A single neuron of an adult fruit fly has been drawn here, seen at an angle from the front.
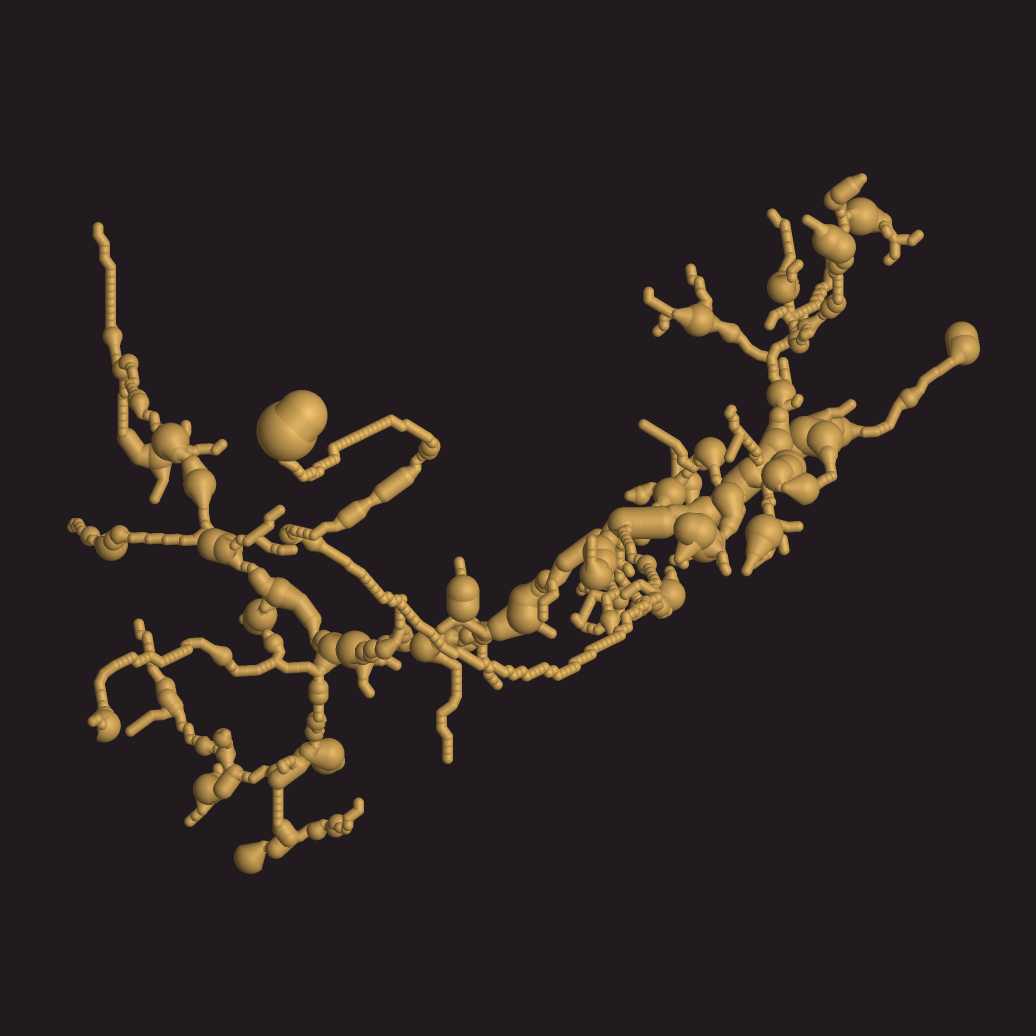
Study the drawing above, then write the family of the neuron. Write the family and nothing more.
hemilineage 09A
